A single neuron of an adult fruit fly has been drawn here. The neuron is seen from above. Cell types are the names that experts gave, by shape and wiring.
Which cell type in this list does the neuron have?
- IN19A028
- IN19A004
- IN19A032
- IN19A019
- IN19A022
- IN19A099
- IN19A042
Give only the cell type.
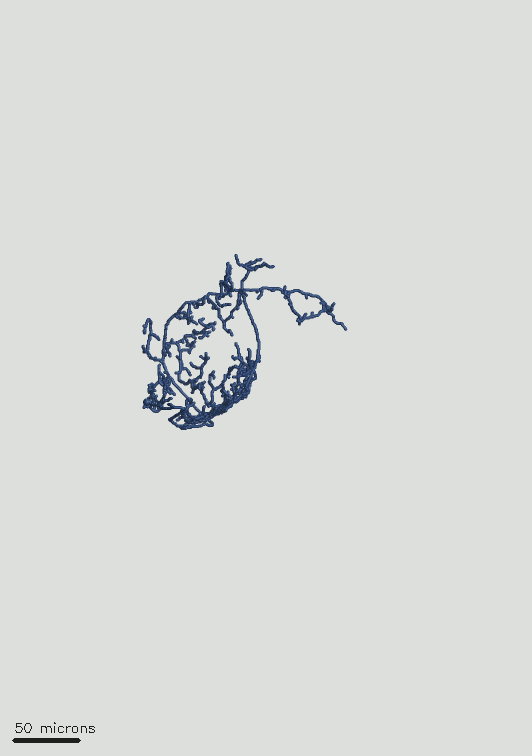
IN19A042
